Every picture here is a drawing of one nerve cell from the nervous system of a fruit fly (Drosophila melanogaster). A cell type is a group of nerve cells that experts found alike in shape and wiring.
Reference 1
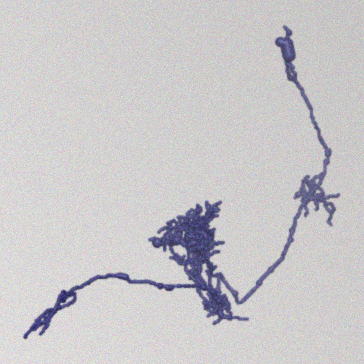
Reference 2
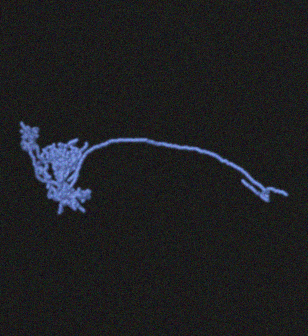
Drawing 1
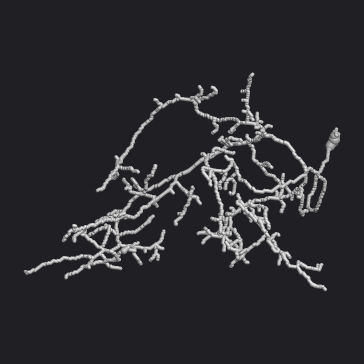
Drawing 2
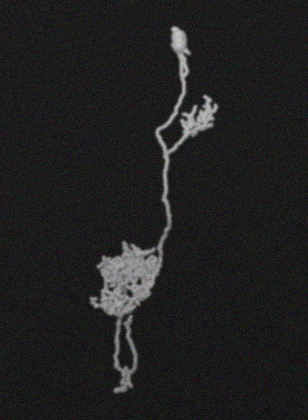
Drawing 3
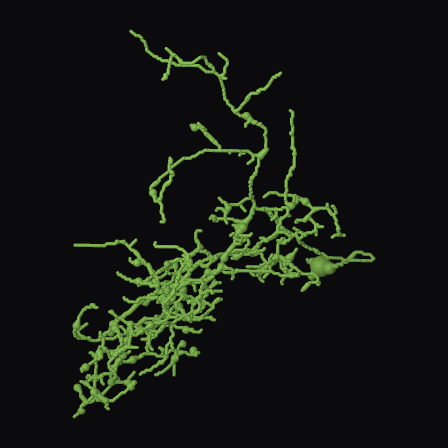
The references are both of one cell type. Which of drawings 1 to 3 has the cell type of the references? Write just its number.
2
